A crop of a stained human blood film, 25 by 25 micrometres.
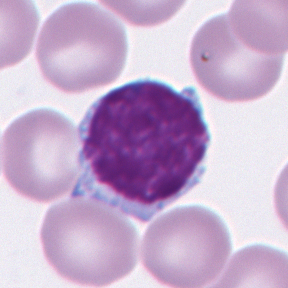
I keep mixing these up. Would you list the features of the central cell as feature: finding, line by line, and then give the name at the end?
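Chromatin: dense, coarsely clumped; paler streaks between darker purple masses.
Nucleus: round, about 11 micrometres across.
Cytoplasm: pale blue, only a narrow rim around the nucleus.
Outline: small pointed cytoplasmic projections at upper right and lower left.
Identity: typical lymphocyte.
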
